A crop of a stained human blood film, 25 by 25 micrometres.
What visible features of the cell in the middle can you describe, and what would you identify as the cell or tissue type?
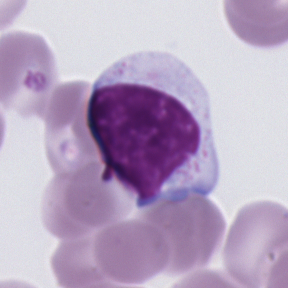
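Notice that the nucleus is off-centre, pushed towards the left and lower side of the cell. Its chromatin is dark purple and clumped, giving a mottled look, and a small dark knob juts out from the nucleus at its lower left edge. The cytoplasm is a deeper blue along its lower edge than elsewhere. So this one's a large granular lymphocyte.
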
